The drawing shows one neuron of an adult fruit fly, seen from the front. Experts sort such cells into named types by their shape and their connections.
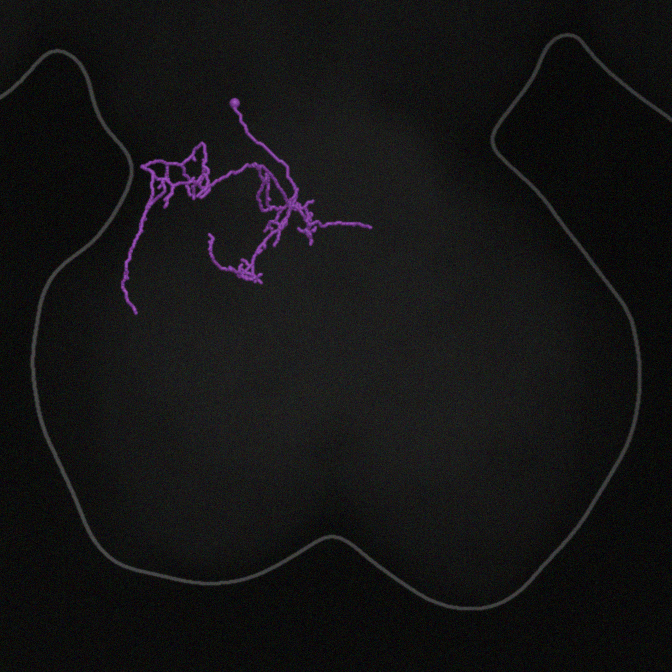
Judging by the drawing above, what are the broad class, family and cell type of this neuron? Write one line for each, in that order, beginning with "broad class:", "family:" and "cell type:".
broad class: nerve-cord intrinsic neuron
family: hemilineage 03B
cell type: IN03B084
